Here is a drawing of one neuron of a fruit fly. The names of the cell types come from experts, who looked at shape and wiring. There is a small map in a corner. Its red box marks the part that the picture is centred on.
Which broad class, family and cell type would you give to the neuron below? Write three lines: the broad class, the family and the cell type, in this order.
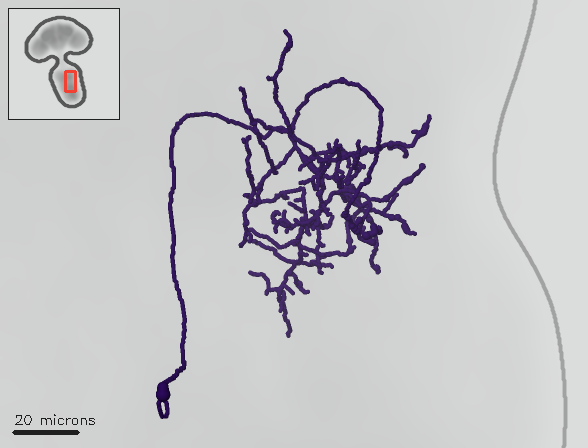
nerve-cord intrinsic neuron
hemilineage 02A
IN02A043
